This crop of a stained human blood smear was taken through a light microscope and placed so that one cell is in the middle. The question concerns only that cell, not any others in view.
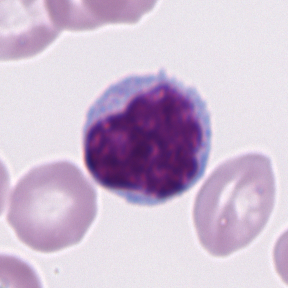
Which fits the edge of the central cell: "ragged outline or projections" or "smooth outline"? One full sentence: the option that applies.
This cell's outline is not smooth but rough.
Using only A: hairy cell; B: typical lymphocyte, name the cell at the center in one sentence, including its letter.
The central cell of the crop is a typical lymphocyte, which makes B the correct option.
